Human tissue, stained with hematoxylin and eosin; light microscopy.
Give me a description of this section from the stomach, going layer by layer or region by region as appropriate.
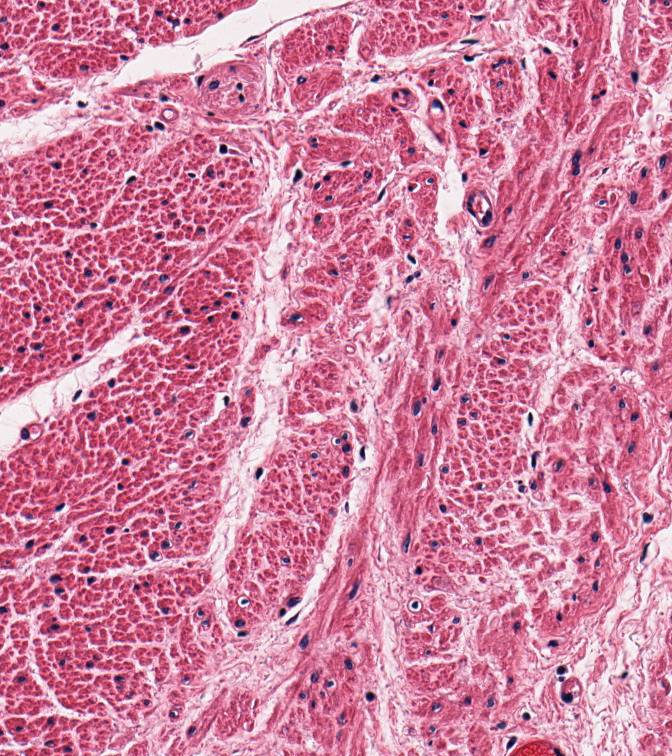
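Cytoplasm first: deeply eosinophilic pink in the muscle cells throughout the field. Left half next: the cells are cut across, seen as many small, closely packed pink profiles, only some with a nucleus. Central band: lengthwise-cut cells with elongated, dark blue nuclei. Last, thin septa of paler pink connective tissue separate the muscle bundles.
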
